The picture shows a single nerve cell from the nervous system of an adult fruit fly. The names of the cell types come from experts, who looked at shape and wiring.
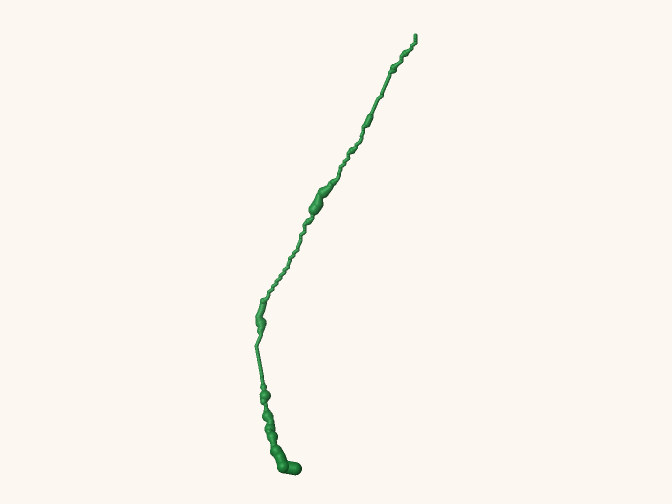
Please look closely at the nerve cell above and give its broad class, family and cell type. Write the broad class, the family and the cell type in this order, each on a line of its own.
photoreceptor or other optic-lobe sensory neuron
class visual
R7y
